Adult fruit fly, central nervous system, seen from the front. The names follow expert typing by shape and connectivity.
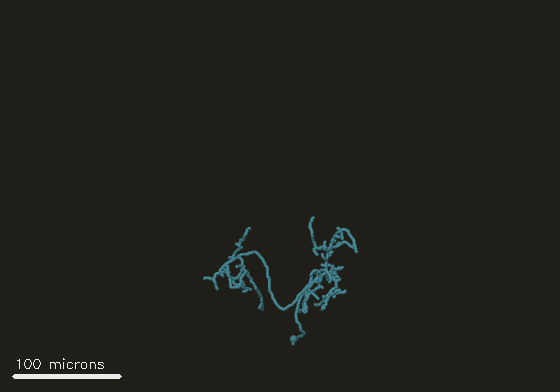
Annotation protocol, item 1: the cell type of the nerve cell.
GNG399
